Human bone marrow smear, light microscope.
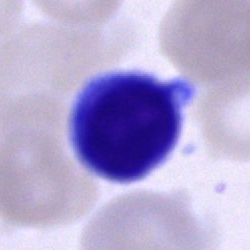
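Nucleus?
Dark, filling nearly the whole cell.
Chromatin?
Dense, deep blue-purple.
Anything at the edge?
Small rounded bleb projecting from the upper right.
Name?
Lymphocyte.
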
